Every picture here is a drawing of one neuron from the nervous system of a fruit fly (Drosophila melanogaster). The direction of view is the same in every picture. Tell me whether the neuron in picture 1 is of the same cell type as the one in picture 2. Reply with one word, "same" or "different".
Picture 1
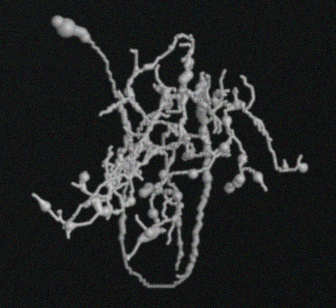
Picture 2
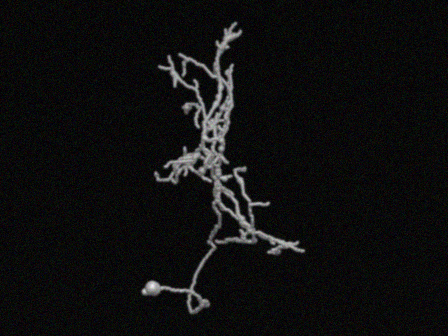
different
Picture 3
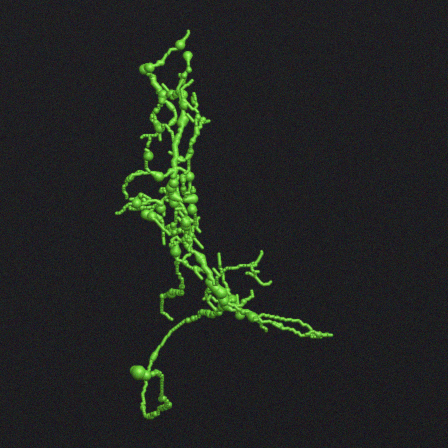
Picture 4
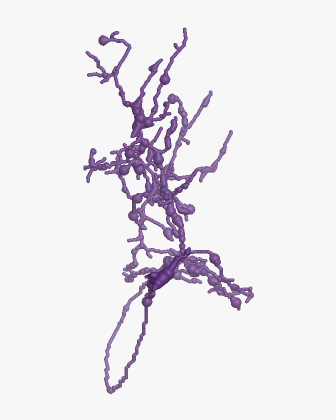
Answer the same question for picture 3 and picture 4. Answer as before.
different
